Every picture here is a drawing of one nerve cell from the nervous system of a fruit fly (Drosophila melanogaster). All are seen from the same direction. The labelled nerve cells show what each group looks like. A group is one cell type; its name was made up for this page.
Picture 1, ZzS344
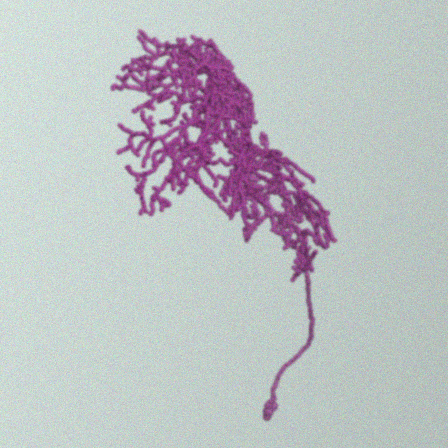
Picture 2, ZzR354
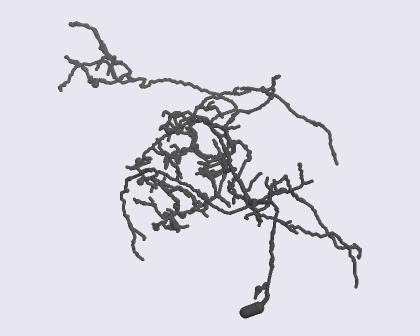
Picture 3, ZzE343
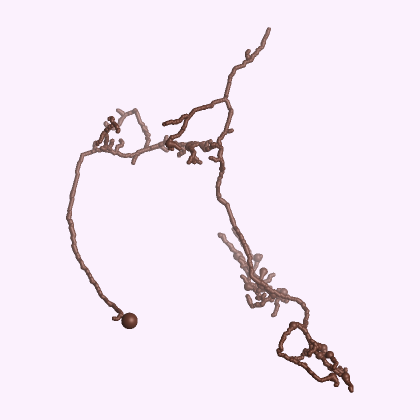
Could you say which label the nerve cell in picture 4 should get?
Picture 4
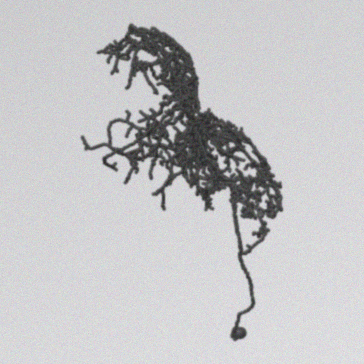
ZzS344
